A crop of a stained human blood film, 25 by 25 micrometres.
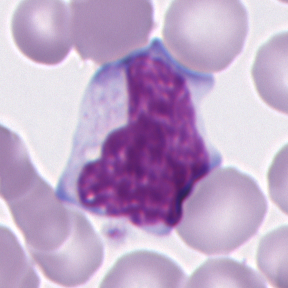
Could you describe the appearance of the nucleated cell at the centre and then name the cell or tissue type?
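The outline of the cell is angular and irregular rather than round. Its nucleus lies toward the right side, with most of the cytoplasm on the left. The chromatin is dark purple and coarsely clumped, with small paler gaps. No nucleolus is visible. This cell is a large granular lymphocyte.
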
